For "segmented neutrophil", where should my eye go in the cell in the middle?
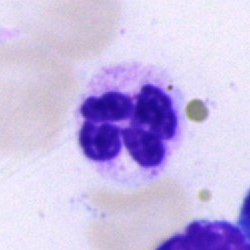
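In this segmented neutrophil, the outline is roughly round and smooth, and the chromatin is dark purple and densely clumped. The cytoplasm is pale lilac and holds fine pink-violet granules, and these granules fit the name.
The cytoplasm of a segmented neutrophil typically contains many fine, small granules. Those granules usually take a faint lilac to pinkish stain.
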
